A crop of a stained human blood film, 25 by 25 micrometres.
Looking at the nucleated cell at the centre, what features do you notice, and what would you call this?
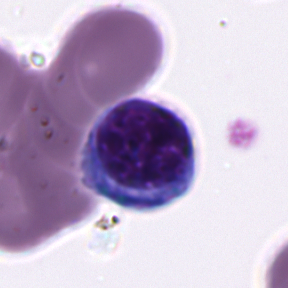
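You'll notice the outline is round and the cytoplasm is deep blue. The rim of cytoplasm is broadest along the lower edge, and there are no granules in it. That's a plasma cell.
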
